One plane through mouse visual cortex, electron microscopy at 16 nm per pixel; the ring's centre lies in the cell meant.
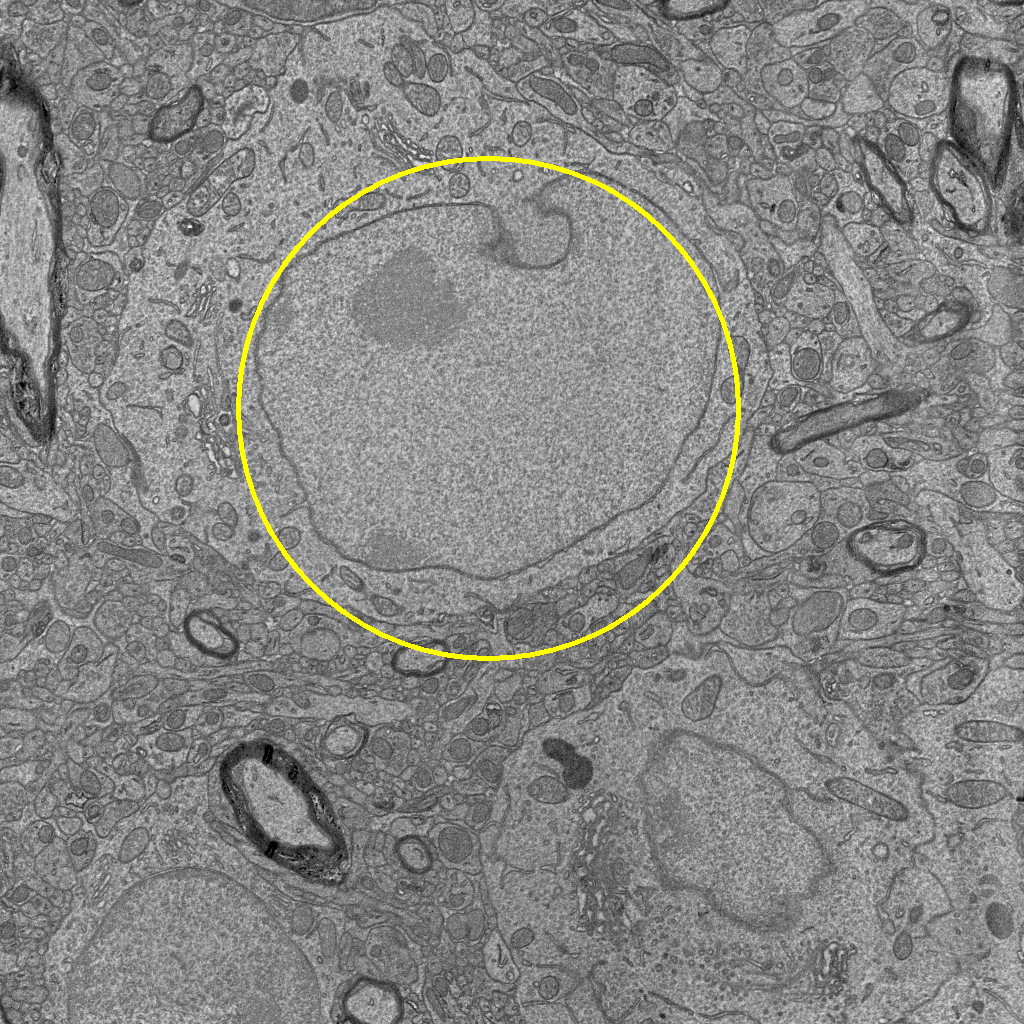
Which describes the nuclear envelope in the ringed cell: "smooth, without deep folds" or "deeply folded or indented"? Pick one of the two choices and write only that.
Deeply folded or indented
